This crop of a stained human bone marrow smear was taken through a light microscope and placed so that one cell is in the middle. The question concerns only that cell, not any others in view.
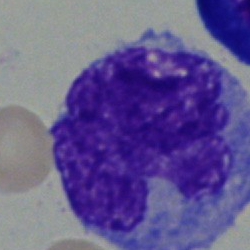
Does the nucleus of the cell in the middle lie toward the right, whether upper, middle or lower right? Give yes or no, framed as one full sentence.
No, toward the left of the cell is where the nucleus sits.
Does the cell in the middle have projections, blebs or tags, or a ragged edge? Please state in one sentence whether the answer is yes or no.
Yes, the border of the cell is ragged or frayed, or shows projections, blebs or tags.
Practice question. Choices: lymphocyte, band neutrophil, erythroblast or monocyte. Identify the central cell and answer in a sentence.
The cell occupying the middle of the crop is a monocyte.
